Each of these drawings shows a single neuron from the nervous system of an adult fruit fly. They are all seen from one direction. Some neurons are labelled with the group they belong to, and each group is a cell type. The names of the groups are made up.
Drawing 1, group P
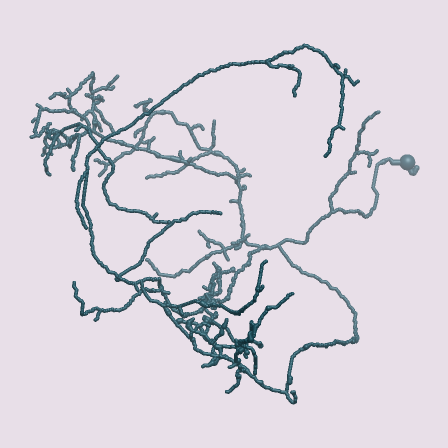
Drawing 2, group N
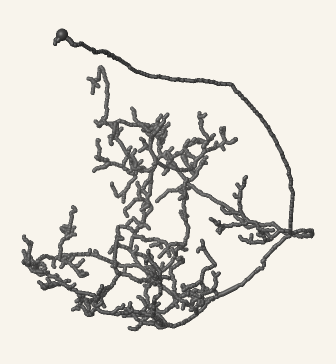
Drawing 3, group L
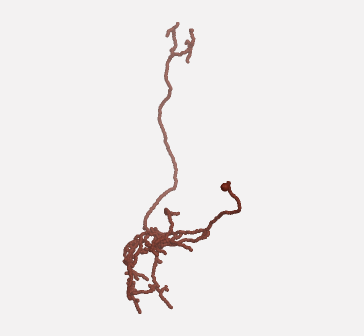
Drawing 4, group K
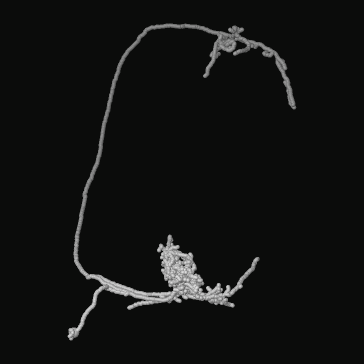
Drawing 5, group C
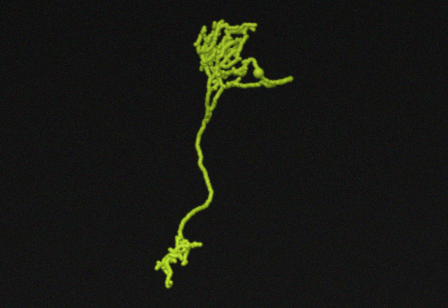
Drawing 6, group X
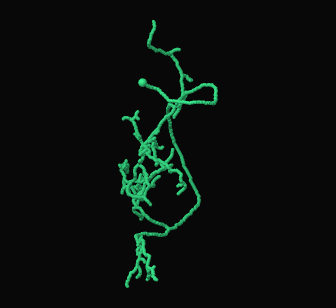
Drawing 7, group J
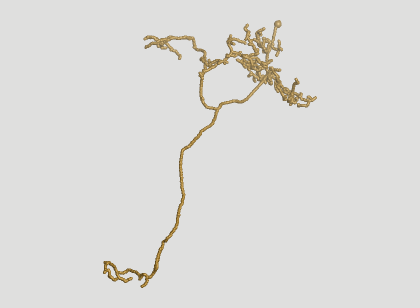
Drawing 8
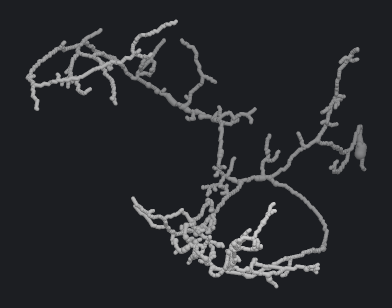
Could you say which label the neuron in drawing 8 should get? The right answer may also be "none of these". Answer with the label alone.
group P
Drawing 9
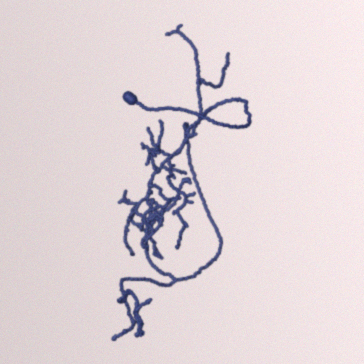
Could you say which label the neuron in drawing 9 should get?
group X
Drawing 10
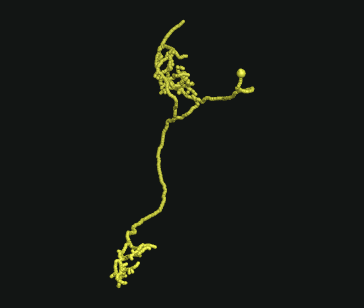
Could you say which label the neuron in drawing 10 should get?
group L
